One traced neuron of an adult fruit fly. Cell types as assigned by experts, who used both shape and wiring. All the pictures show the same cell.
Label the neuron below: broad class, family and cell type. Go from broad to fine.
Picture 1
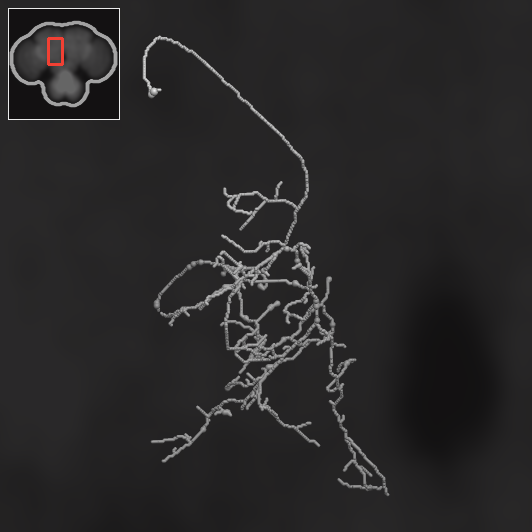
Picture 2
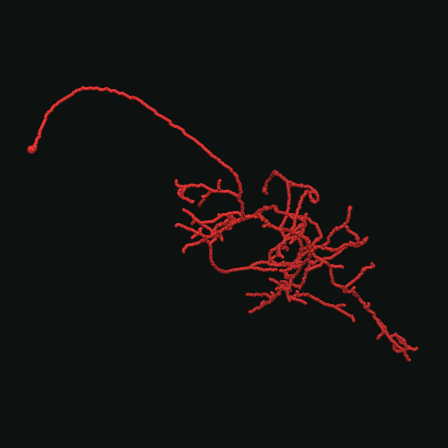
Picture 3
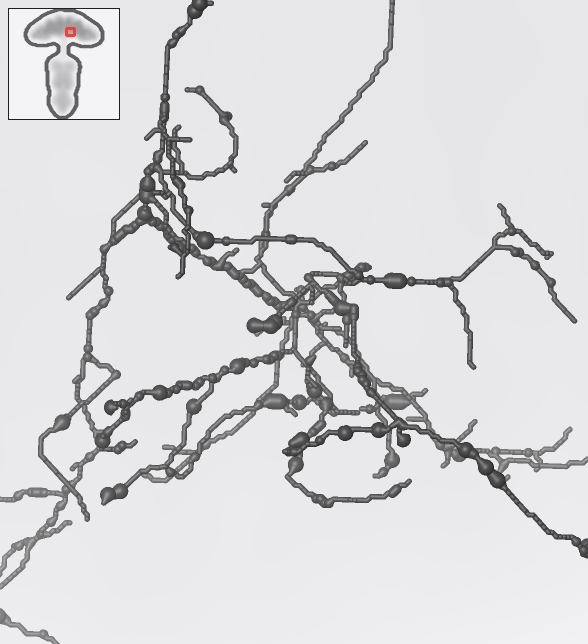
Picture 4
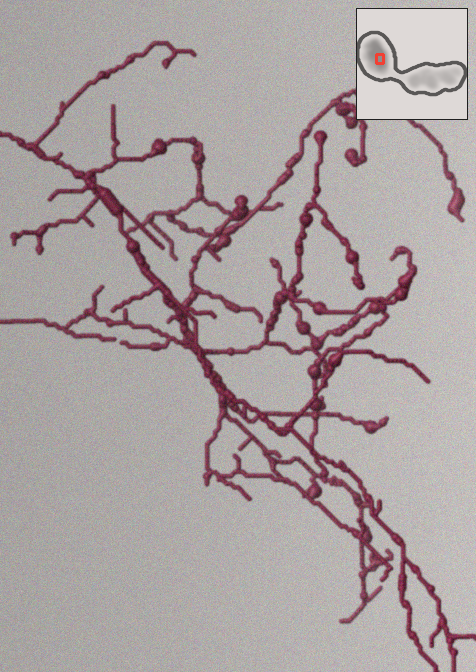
central-brain intrinsic neuron; hemilineage AOTUv1_ventral; PS023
